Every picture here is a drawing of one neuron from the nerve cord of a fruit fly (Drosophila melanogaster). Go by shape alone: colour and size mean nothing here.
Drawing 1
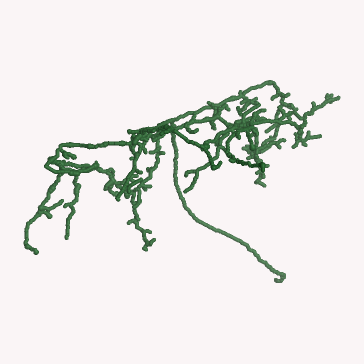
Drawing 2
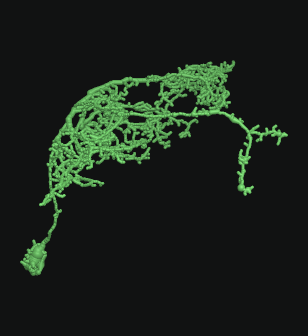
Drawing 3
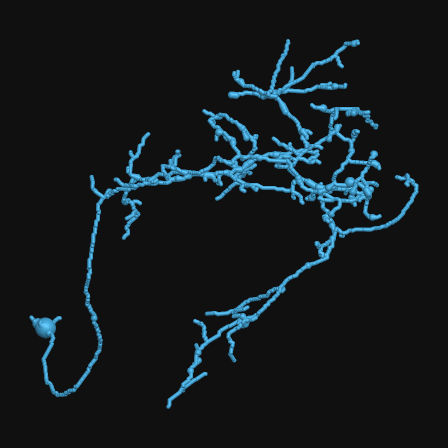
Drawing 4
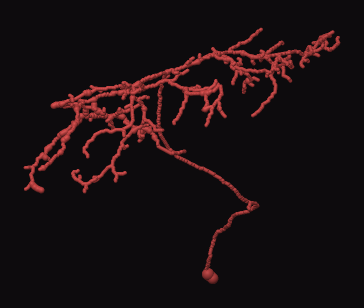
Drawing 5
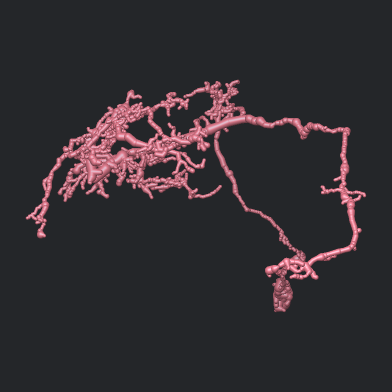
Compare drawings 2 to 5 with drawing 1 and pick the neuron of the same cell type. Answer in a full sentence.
Drawing 4 is of the same cell type.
